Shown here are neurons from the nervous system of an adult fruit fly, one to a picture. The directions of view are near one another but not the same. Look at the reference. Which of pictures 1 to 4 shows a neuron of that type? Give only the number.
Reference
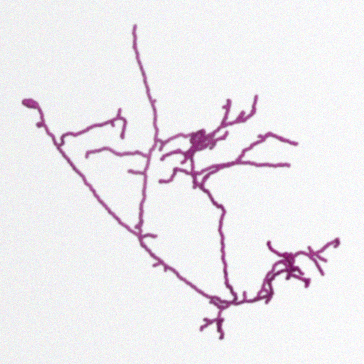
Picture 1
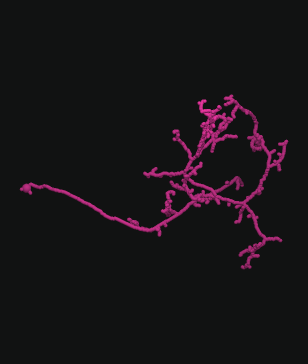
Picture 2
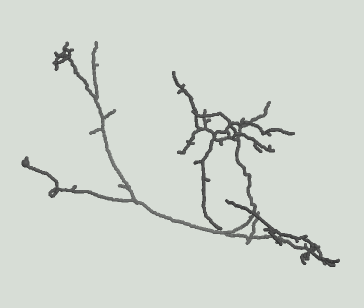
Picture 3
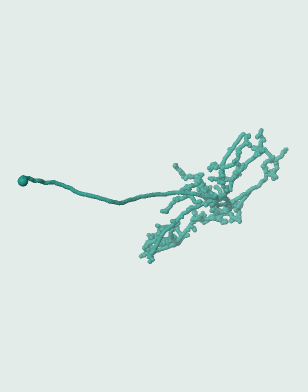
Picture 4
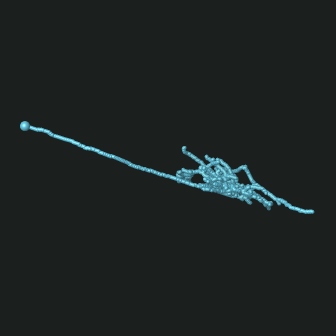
2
